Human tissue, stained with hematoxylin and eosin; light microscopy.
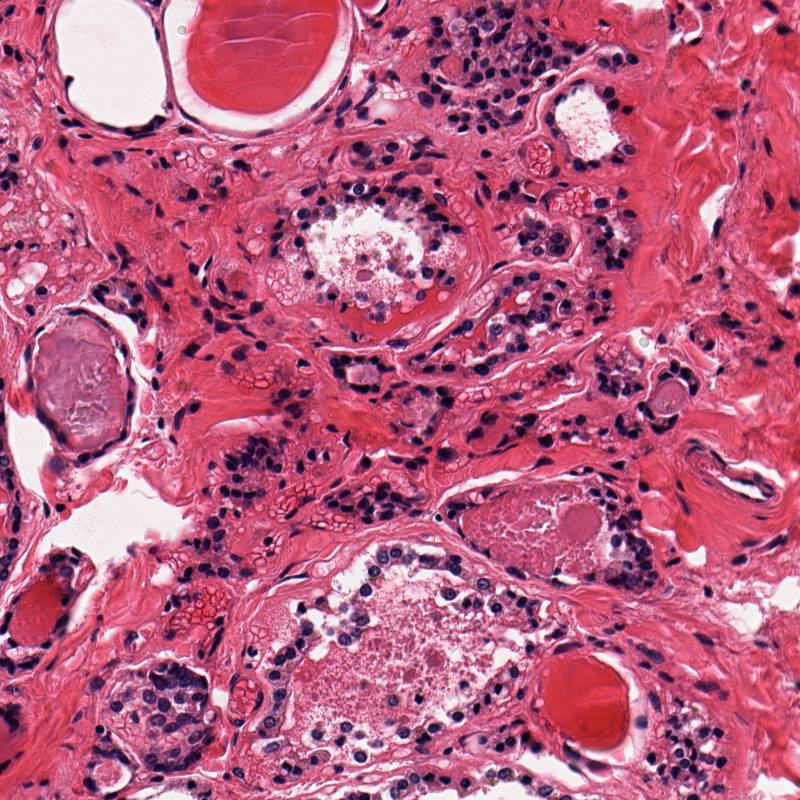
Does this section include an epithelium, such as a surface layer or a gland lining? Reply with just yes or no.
Yes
